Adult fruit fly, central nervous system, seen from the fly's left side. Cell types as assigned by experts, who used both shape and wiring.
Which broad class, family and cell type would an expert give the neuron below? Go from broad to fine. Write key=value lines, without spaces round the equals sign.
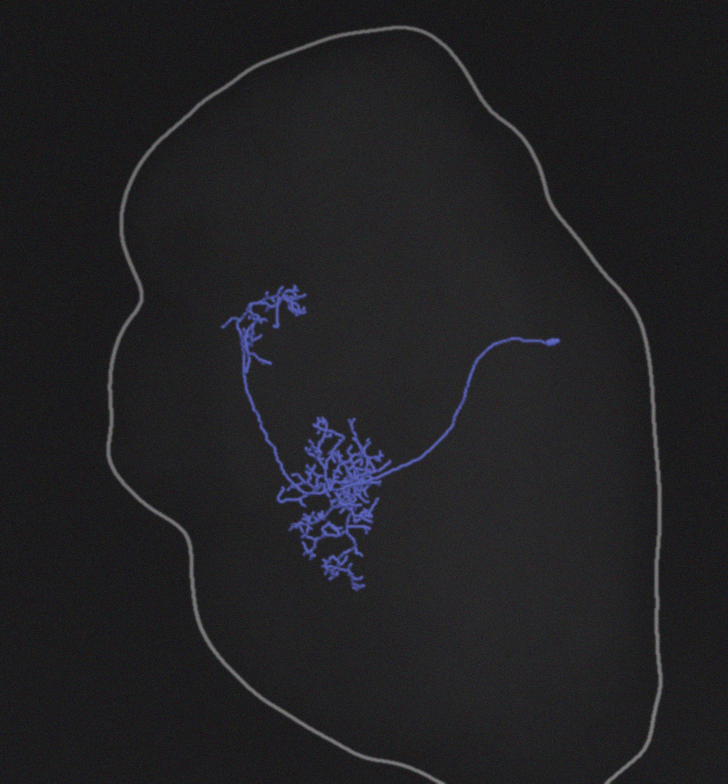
broad_class=central-brain intrinsic neuron
family=hemilineage VLPp1
cell_type=CB3384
